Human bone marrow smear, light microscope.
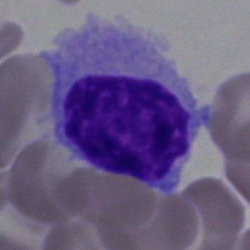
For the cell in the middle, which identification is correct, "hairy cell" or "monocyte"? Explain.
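I'd call this one a hairy cell. Have a look at the outline first: it is irregular, with a frayed, ruffled border. The chromatin is dense and dark purple, broken by small paler patches. The cytoplasm is widest above the nucleus and forms only a thin rim below it, and you won't find distinct granules in it.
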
